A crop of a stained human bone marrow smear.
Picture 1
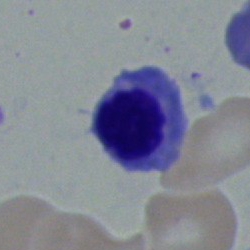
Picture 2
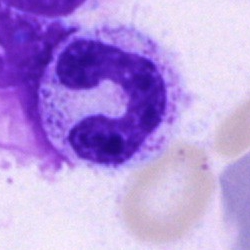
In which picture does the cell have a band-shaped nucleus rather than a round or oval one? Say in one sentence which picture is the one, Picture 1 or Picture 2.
For the cell in picture 2, the nucleus is stretched into a curved band without lobes.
